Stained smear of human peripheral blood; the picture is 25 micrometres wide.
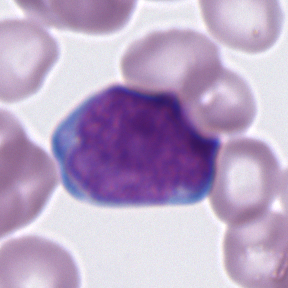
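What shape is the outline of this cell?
Angular, with several straight edges.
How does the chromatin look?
Finely stippled, with no coarse dark clumps.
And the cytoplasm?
It is pale blue and forms a thin rim, widest on the left side, around a nucleus of about 13 by 10 micrometres that fills about 80% of the cell's area.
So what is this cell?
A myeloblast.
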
